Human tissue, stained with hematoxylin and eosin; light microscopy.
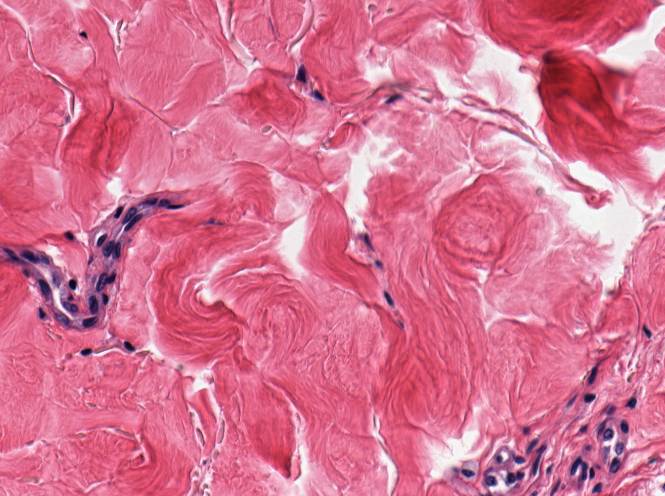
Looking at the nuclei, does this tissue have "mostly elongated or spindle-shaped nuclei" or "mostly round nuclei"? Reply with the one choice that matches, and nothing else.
Mostly elongated or spindle-shaped nuclei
